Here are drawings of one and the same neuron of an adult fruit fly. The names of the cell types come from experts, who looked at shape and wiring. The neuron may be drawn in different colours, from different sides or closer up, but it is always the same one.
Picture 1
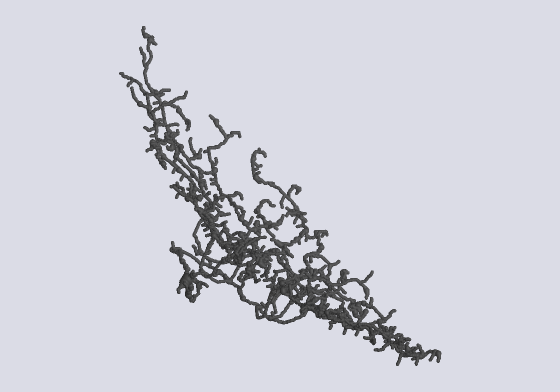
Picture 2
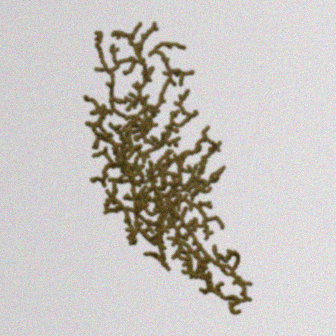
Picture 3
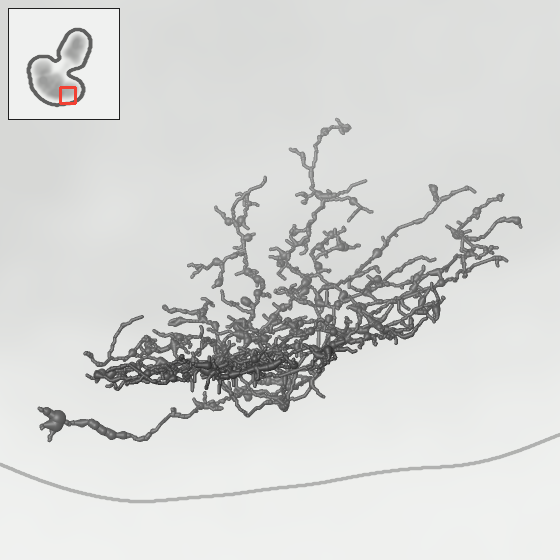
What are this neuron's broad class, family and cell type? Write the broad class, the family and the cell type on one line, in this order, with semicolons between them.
optic-lobe intrinsic neuron; Dm; Dm20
